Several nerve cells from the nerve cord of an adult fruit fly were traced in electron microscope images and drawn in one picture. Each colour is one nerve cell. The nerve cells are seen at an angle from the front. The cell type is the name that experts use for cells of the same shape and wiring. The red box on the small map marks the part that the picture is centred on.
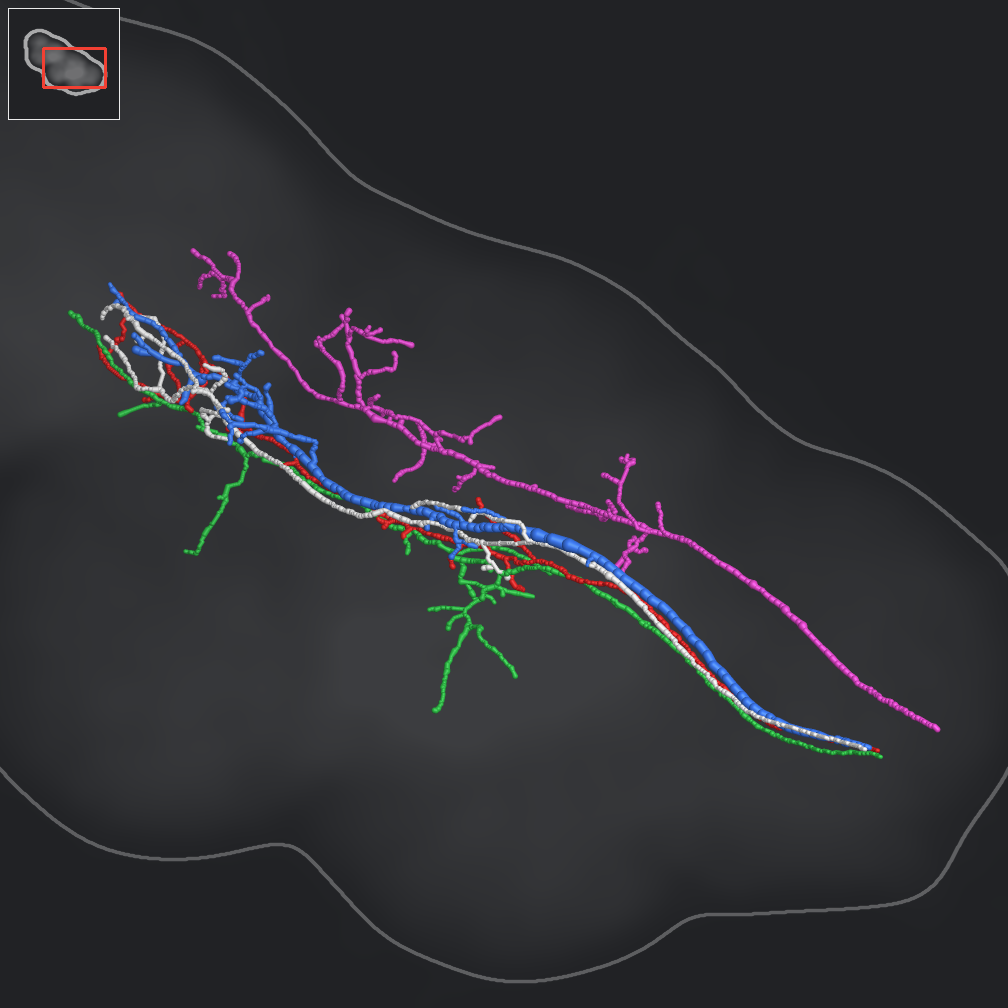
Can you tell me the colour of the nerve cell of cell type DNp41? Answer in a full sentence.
The colour is green.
